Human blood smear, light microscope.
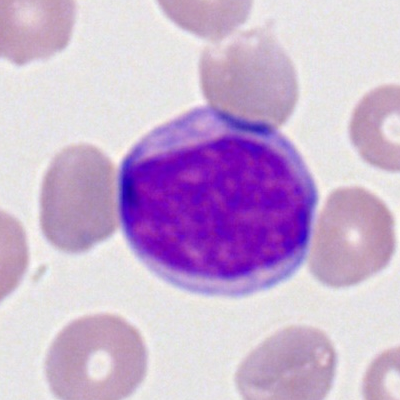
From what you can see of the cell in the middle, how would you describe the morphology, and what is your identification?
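Round and smooth, the outline carries no projections on its surface. Within it, a single unlobed nucleus fills most of the cell. The cell is a myeloblast.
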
